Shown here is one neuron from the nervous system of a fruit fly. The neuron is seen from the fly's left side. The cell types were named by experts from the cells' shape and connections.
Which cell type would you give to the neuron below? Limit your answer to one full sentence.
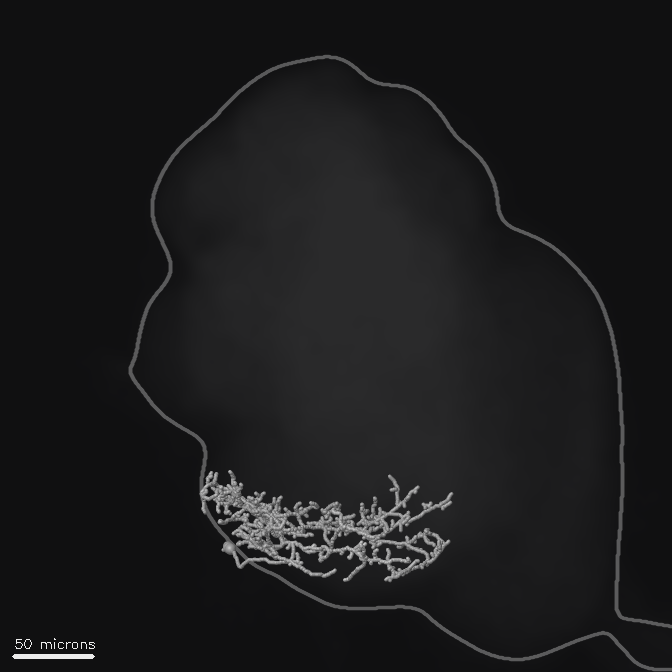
This neuron is categorized as cell type GNG189.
